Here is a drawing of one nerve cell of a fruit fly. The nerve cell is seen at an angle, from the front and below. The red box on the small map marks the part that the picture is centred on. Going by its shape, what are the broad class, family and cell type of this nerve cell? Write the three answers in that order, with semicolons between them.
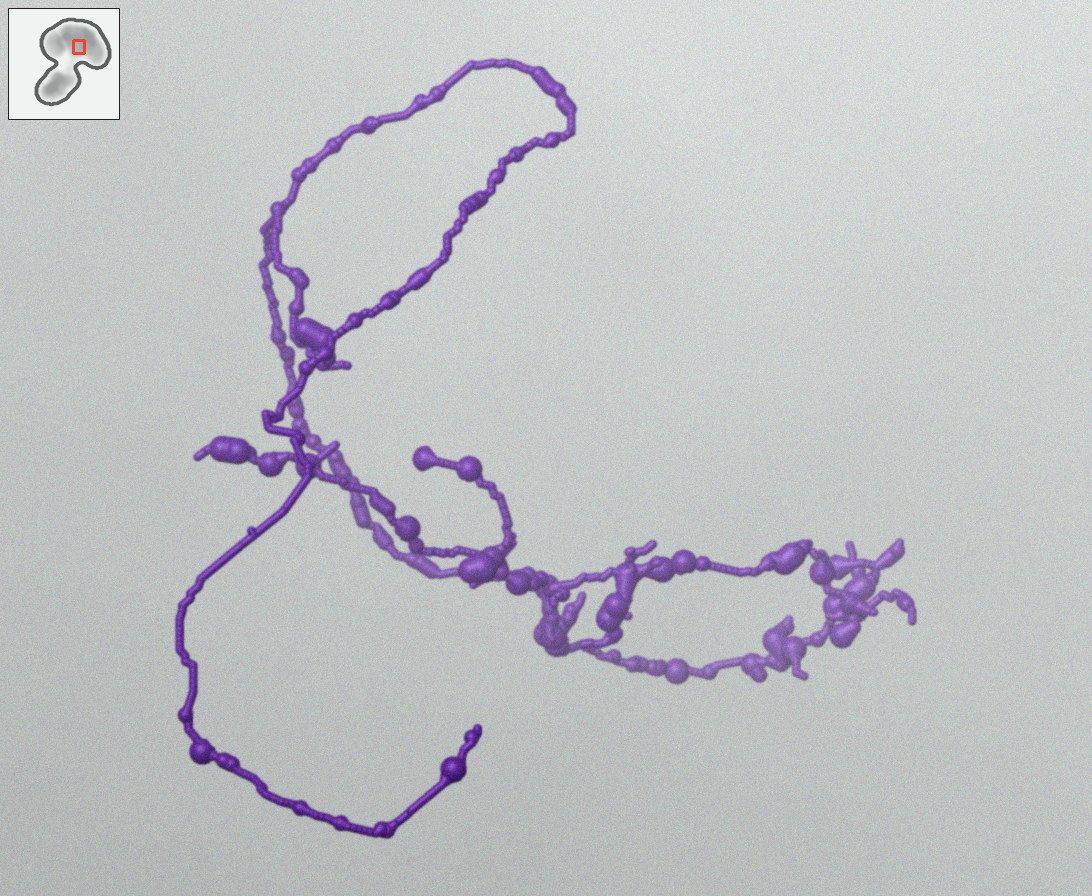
sensory neuron entering the brain; class gustatory; PhG7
